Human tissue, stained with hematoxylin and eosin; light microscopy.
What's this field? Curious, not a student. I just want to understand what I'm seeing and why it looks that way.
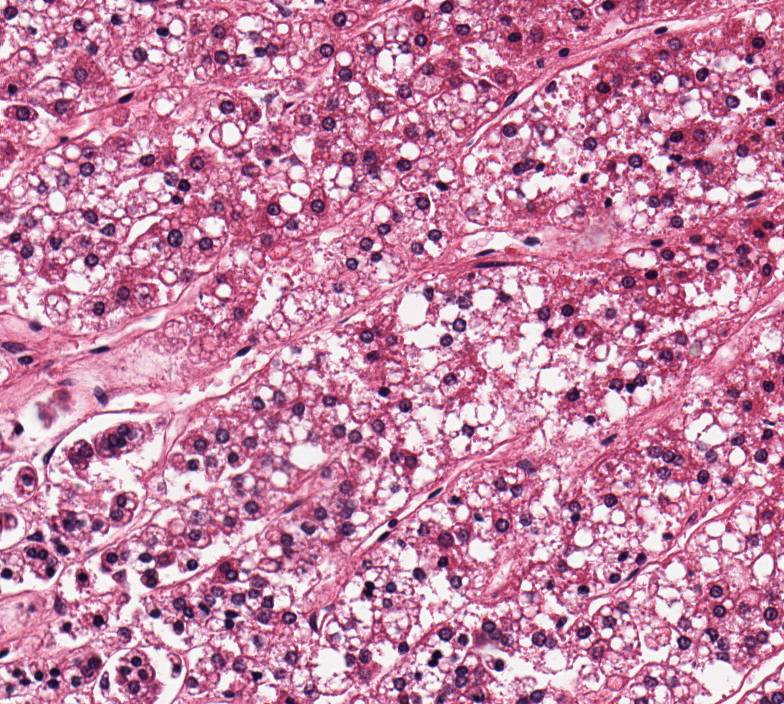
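This is the zona fasciculata of the adrenal gland. The cells run in long parallel cords rising diagonally left to right. Most have pale, foamy cytoplasm packed with small clear vacuoles.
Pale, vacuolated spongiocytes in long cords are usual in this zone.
Between cords, thin pink stroma carries narrow vascular channels lined by flat, elongated nuclei. At lower left, cells form small rounded clusters with deeper pink, less vacuolated cytoplasm.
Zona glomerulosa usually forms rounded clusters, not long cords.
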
